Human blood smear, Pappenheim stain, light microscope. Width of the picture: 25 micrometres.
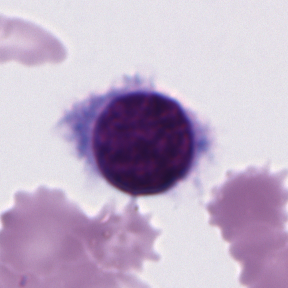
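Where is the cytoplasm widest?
On the left side of the nucleus.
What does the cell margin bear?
Many fine, hair-like projections.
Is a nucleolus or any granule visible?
No nucleolus, and no cytoplasmic granules.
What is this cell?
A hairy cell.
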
